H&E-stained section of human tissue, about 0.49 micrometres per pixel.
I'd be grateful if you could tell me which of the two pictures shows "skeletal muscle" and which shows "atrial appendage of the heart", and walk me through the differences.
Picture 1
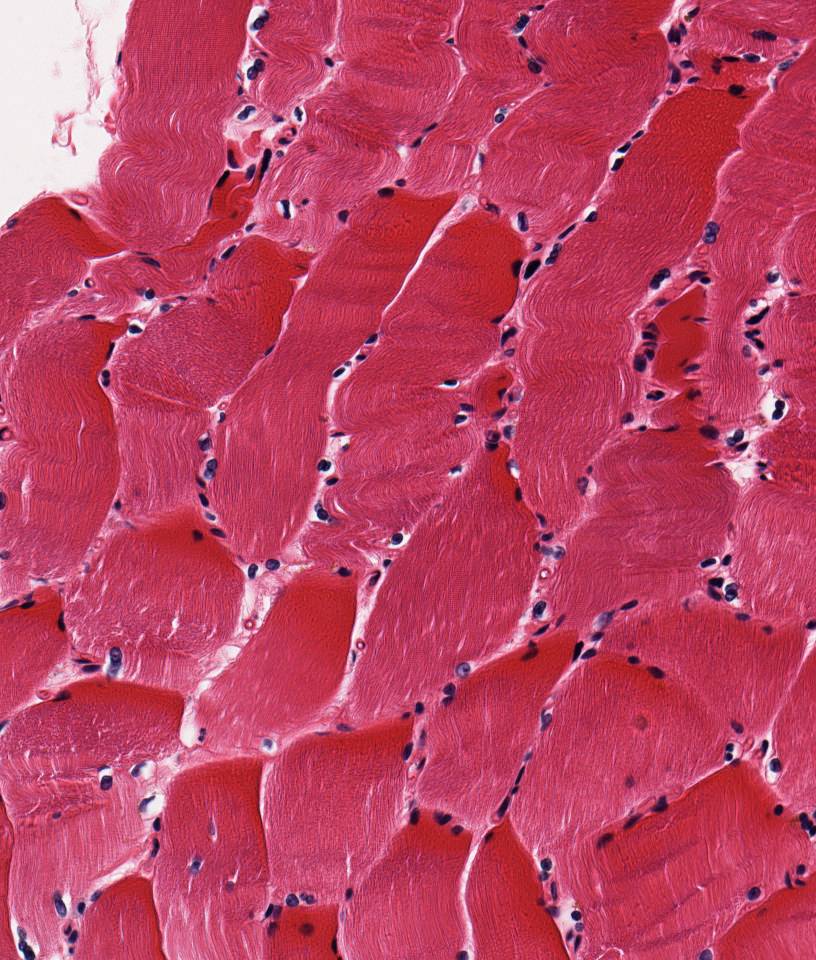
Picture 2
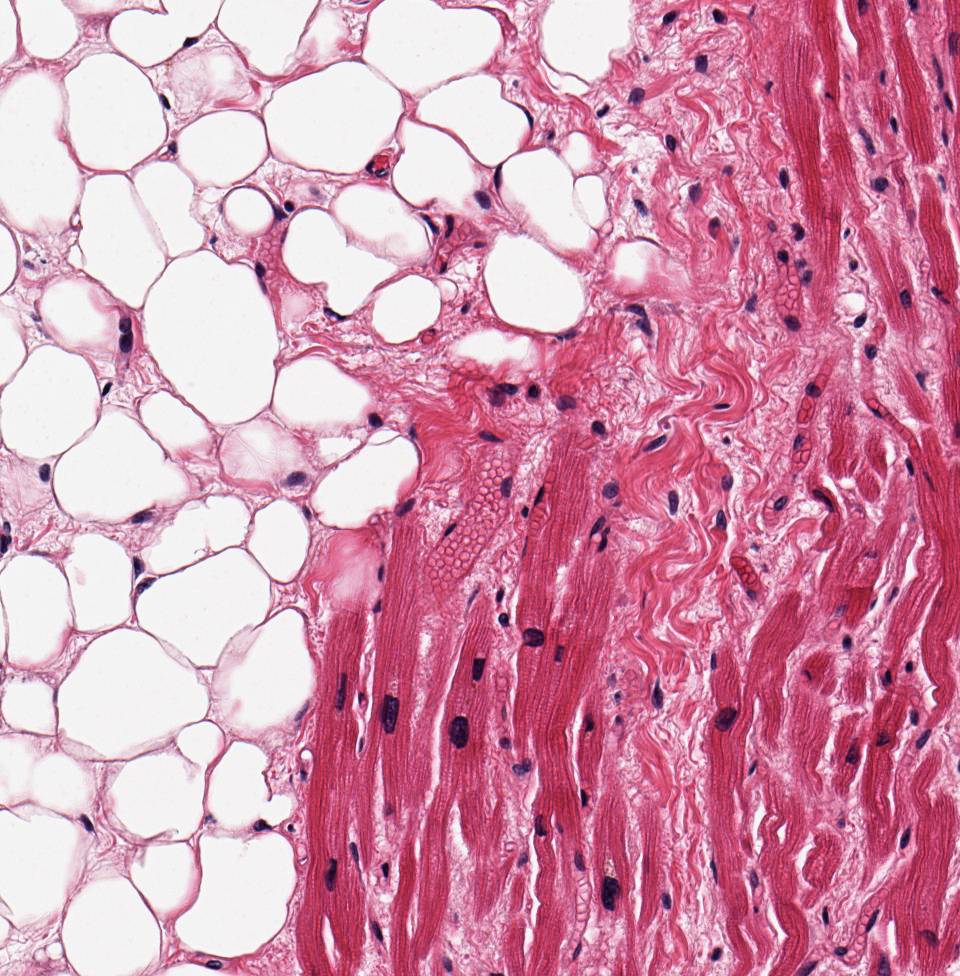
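Skeletal muscle appears in picture 1 and atrial appendage of the heart in picture 2. The nuclei differ in position: in skeletal muscle the small, dark, flattened or oval nuclei lie at the fibre edges rather than in the centres, whereas in the atrial appendage oval dark nuclei lie in the centre of the fibres. The skeletal muscle fibres have deeply eosinophilic cytoplasm with fine wavy striations and are separated from one another only by thin strands of endomysium. In the atrial appendage, by contrast, wavy pink collagen bundles lie between groups of muscle fibres in the middle of the field. Fat occupies the left part of that field and striated muscle fills the right, its fibres running mainly from top to bottom.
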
